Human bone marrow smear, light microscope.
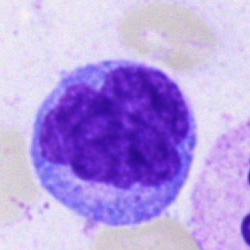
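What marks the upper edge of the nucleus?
A notch, giving the nucleus a slightly folded outline.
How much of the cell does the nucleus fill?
Most of it.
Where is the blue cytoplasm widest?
In the band below the nucleus.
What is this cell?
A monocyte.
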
